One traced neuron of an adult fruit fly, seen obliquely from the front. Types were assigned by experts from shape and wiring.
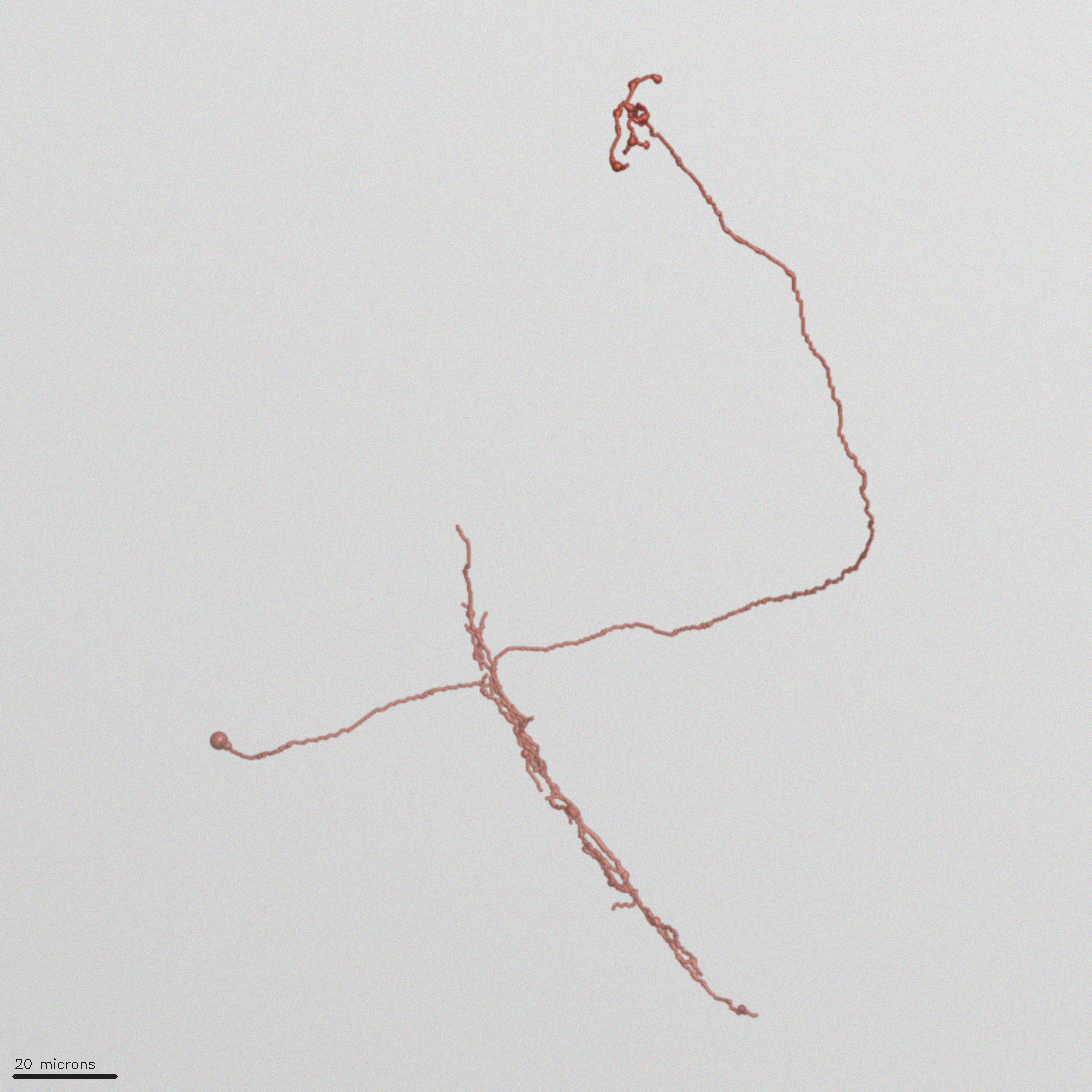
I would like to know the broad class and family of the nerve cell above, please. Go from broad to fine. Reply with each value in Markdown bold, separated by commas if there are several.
**visual projection neuron**, **MeTu**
